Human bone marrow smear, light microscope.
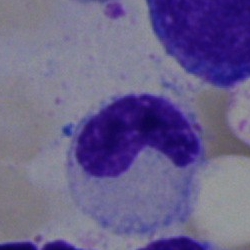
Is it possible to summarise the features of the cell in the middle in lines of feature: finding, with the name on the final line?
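Nucleus: bent into a kidney or horseshoe, its indentation facing down.
Position: the nucleus sits in the upper half of the cell.
Cytoplasm: pale lilac-grey.
Granules: fine and faint, scattered through the cytoplasm.
Name: band neutrophil.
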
